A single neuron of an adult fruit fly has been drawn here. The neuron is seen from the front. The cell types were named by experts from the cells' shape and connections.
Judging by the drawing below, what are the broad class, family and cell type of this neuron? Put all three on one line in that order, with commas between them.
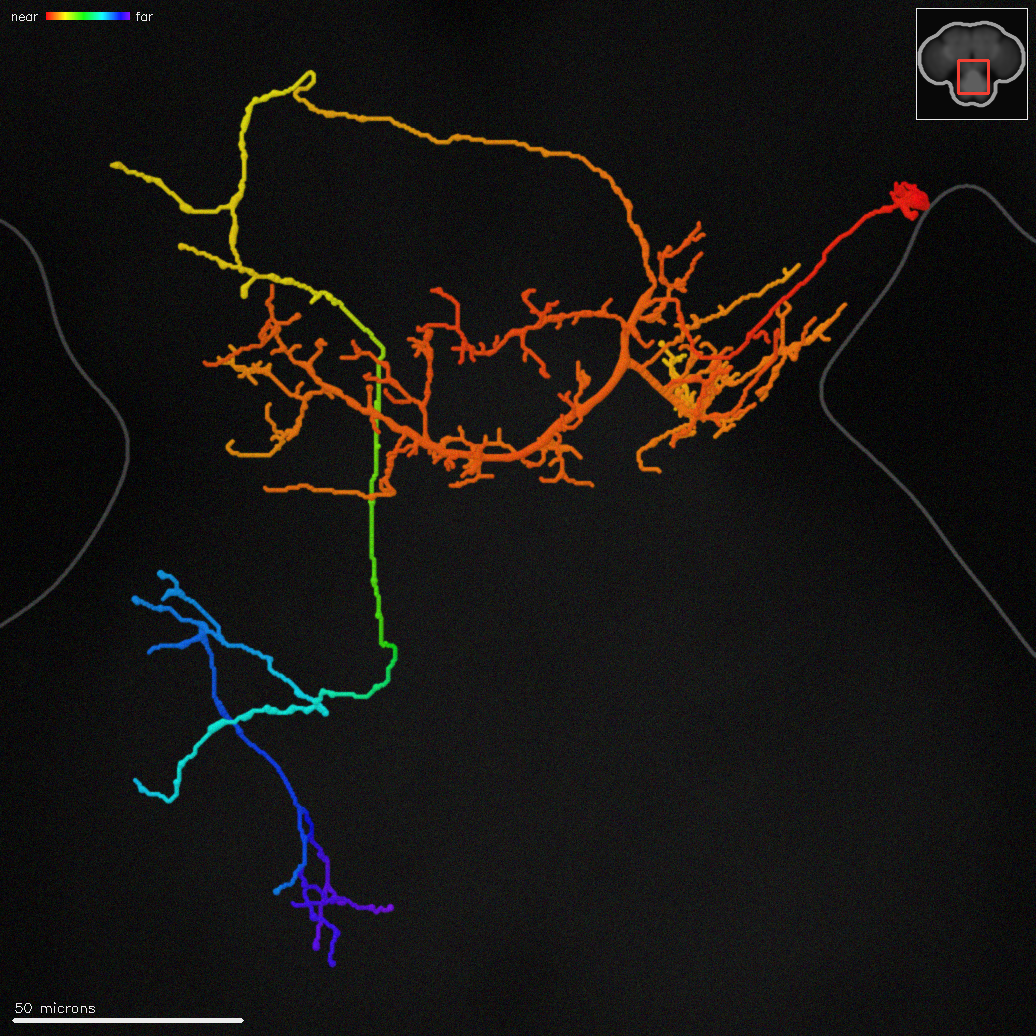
descending neuron, hemilineage MX7, DNg72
